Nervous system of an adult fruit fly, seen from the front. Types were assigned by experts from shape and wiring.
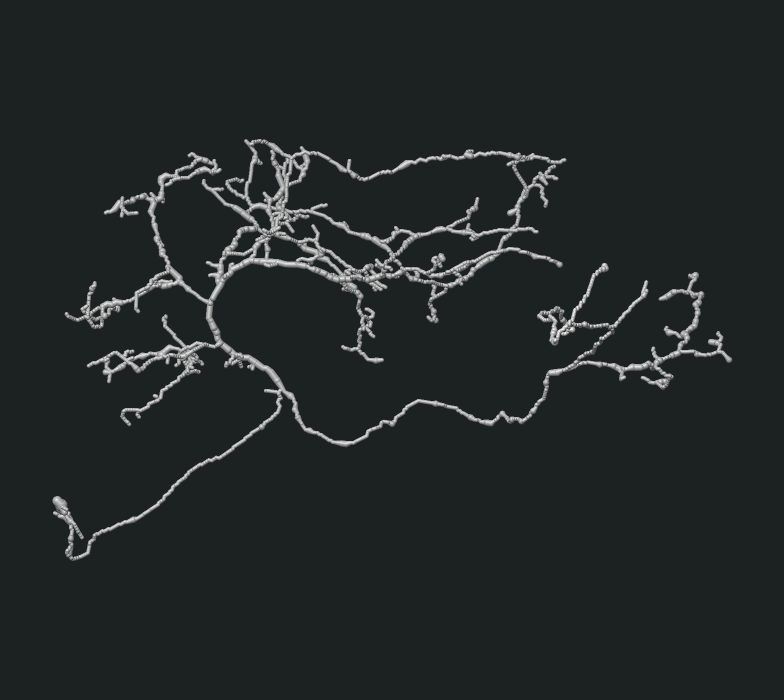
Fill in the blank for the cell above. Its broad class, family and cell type: nerve-cord intrinsic neuron; hemilineage 08B; IN08B035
